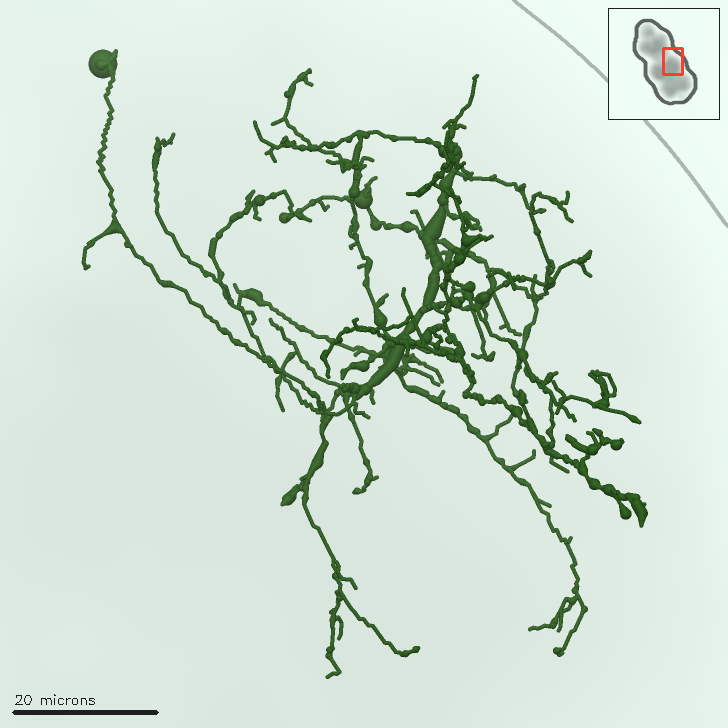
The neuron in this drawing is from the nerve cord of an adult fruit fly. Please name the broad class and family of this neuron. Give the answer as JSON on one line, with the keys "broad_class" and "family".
{"broad_class": "nerve-cord intrinsic neuron", "family": "hemilineage 20A.22A"}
